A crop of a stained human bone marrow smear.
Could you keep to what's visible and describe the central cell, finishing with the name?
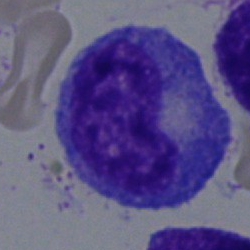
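The nucleus fills most of the cell and sits toward the left. It is indented on its right side, which gives it a kidney shape. Its chromatin is moderately coarse, with darker clumps among paler areas. In the notch of the nucleus lies a paler zone of cytoplasm. The cell is a promyelocyte.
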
